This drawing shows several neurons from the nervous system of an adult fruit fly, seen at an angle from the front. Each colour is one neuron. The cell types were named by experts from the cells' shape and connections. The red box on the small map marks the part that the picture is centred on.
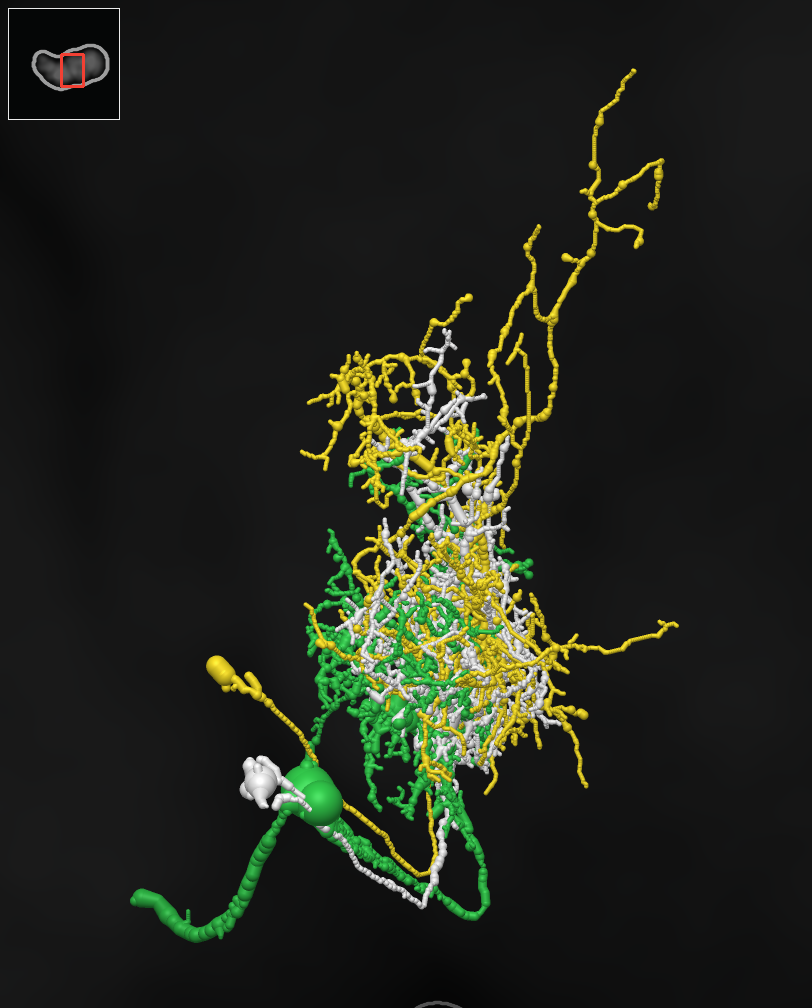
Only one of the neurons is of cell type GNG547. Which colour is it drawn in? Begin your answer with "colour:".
colour: yellow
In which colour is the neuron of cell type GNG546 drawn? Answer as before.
colour: white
